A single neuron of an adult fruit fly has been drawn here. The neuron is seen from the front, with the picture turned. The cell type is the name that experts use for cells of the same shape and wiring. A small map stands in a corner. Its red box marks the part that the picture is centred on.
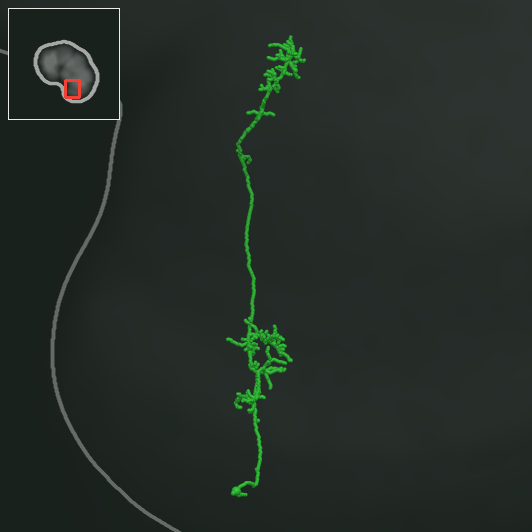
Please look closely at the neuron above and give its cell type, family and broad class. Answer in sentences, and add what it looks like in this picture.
Its cell type is Tm5Y. The family is Tm. This is an optic-lobe intrinsic neuron. The cell body is at the bottom of the picture. The picture shows dozens of branch ends.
